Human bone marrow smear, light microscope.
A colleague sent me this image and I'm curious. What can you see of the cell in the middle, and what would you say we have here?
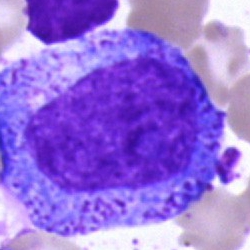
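Roughly oval in outline, the cell has blue-staining cytoplasm with scattered purple granules. Just beyond its upper-left edge lies a darker-stained nucleated cell. It is a promyelocyte.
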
